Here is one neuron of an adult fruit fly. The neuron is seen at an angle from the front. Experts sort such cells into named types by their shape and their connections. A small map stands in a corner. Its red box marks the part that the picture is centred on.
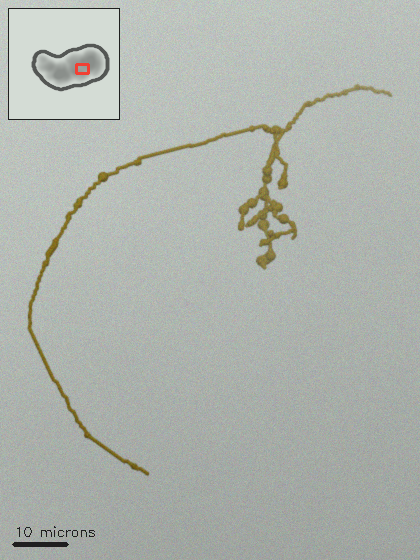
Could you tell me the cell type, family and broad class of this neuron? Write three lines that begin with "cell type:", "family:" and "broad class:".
cell type: ORN_DC4
family: class olfactory
broad class: sensory neuron entering the brain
